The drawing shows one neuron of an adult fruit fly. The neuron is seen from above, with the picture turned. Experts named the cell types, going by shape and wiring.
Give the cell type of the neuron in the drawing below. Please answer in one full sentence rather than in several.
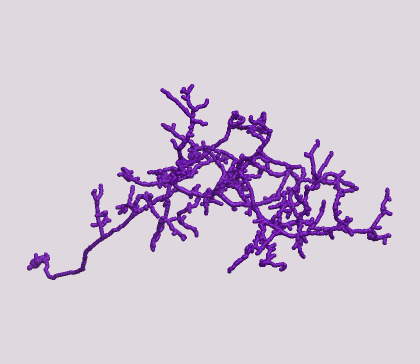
This particular neuron has the cell type IN06B043.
